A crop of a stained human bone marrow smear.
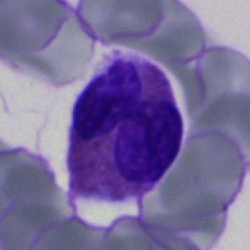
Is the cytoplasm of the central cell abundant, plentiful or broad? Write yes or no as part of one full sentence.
No, the cytoplasm amounts to no more than a narrow rim.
